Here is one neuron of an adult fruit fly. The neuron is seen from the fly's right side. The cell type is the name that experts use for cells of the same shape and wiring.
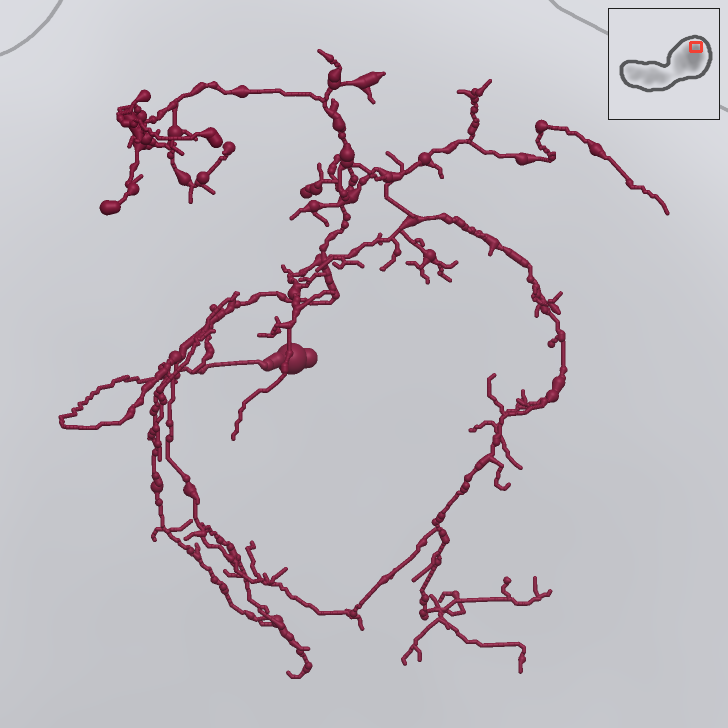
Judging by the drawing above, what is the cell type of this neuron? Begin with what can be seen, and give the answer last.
The cell body is in the middle of the picture. Dozens of branch ends can be seen. This is a central-brain intrinsic neuron. It is of cell type LHPV6a3.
